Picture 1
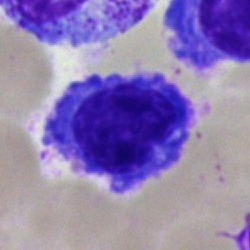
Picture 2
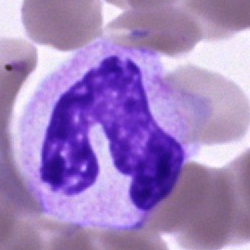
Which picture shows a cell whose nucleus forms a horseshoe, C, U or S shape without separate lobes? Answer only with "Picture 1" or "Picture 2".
Picture 2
